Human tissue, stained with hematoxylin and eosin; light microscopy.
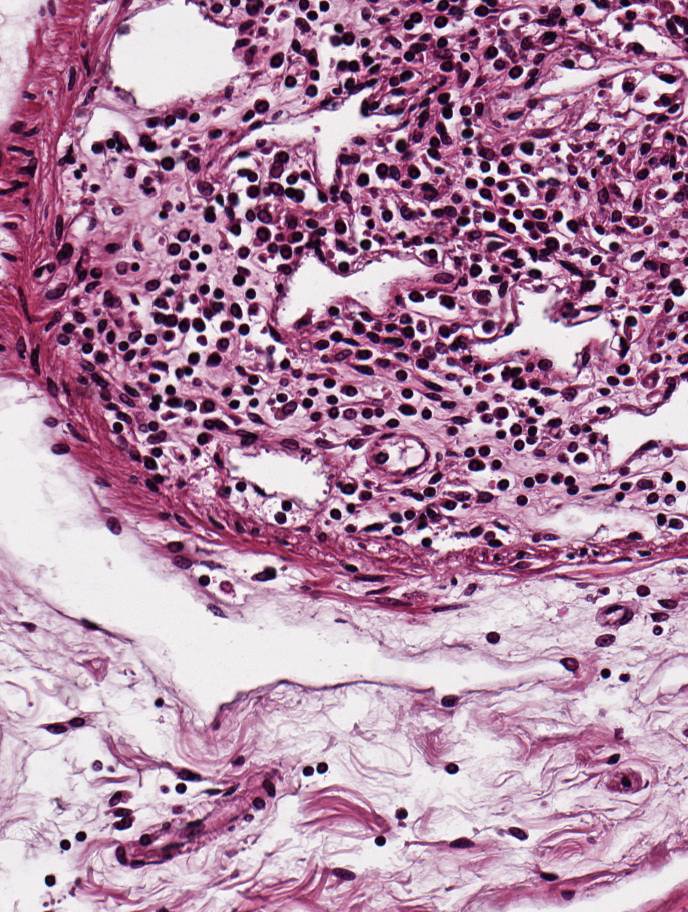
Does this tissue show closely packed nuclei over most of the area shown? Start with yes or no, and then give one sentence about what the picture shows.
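Yes. A densely cellular rounded area fills the upper two-thirds of the field, and loose pale tissue fills the lower third.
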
